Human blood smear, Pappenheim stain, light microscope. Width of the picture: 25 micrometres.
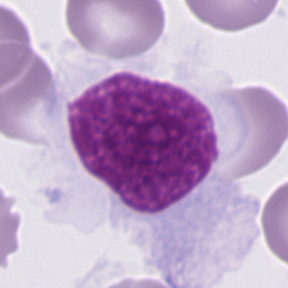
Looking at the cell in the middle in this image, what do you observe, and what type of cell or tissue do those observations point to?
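The cytoplasm catches my eye first: very pale lavender-blue, reaching farthest below the nucleus, with thin pale flaps spreading out from the cell edge. Inside the nucleus, the dark purple chromatin has a fine stippled pattern. This one is a hairy cell.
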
